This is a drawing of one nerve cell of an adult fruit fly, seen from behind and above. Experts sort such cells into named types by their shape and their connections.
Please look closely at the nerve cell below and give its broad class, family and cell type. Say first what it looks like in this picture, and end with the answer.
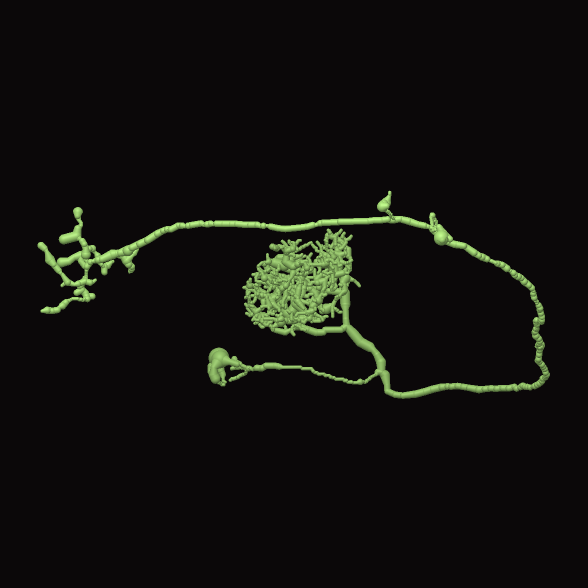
The picture shows dozens of branch ends. As drawn here it is wider than it is tall. It is a central-brain intrinsic neuron. Its family is hemilineage ALl1_ventral. It is of cell type DA1_lPN.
